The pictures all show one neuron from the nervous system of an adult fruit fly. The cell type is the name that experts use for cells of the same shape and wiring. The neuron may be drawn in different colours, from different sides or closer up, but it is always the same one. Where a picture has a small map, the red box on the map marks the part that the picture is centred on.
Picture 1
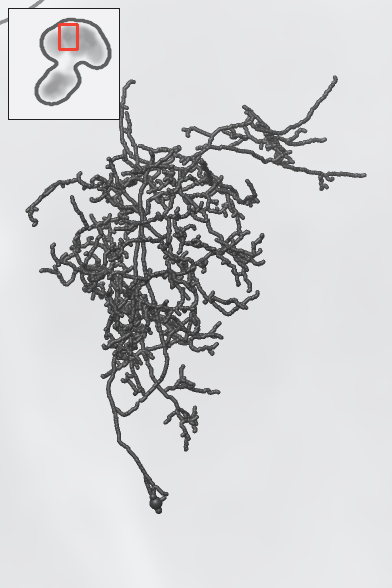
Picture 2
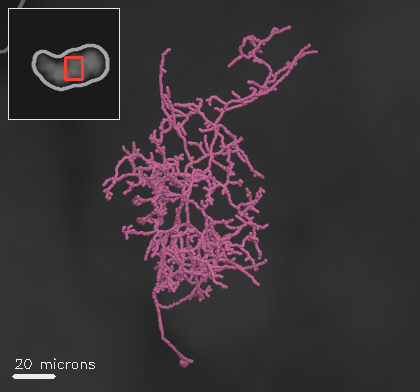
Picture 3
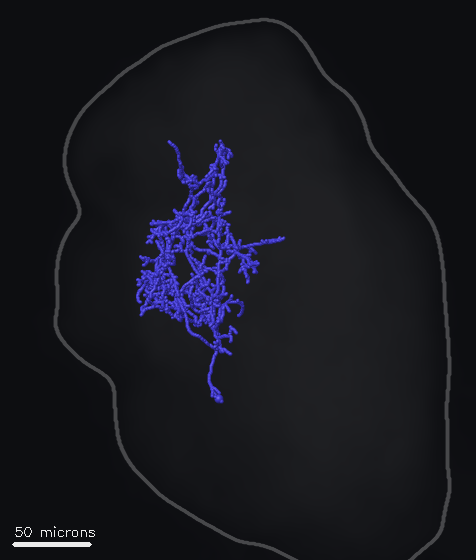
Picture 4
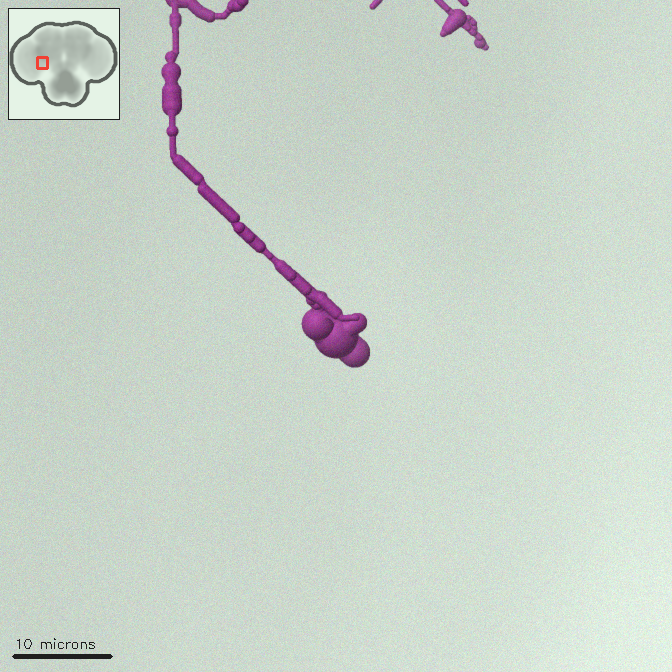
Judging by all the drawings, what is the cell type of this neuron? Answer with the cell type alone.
AVLP566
